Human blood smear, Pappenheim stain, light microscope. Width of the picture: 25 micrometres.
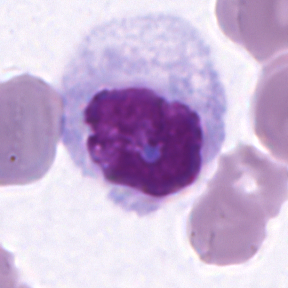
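Plasma cell, stained peripheral blood smear. Nucleus in lower part of cell, wider band of cytoplasm above; nuclear outline irregular, small notches along left side. Cytoplasm finely mottled, no distinct coarse granules. No clear vacuoles.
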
